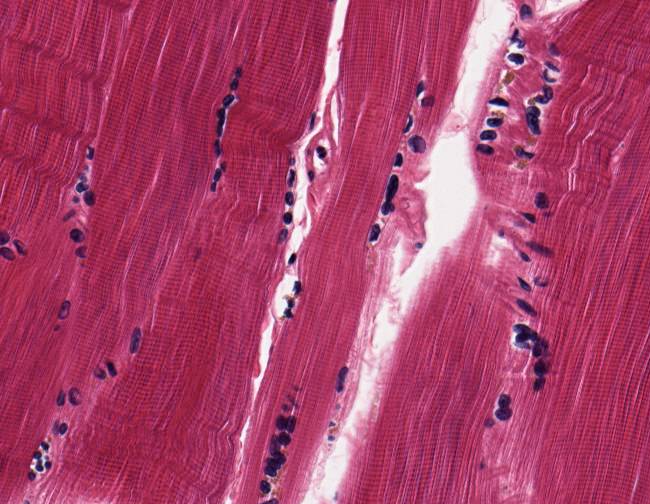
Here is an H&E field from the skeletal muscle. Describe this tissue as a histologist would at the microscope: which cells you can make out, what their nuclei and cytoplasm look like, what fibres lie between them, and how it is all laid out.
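Throughout the field, the fibres show fine, regular cross-striations running across their length. Their cytoplasm is uniformly and strongly eosinophilic, a deep pink-red. Narrow white clefts separate groups of fibres; the widest lies in the centre to right of the field. No fat cells are present.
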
